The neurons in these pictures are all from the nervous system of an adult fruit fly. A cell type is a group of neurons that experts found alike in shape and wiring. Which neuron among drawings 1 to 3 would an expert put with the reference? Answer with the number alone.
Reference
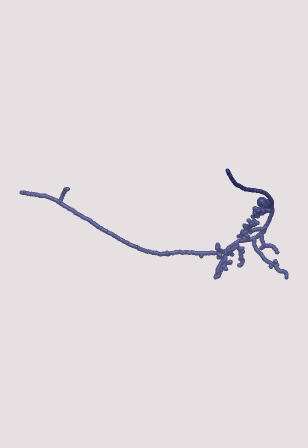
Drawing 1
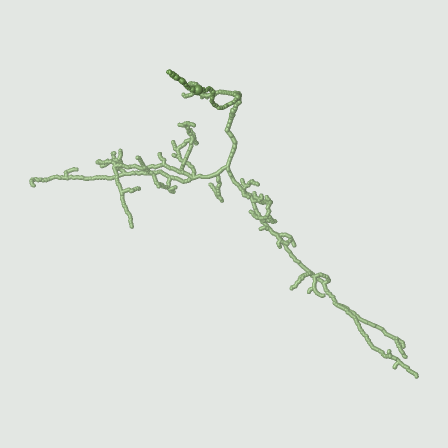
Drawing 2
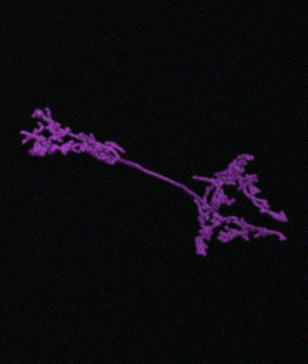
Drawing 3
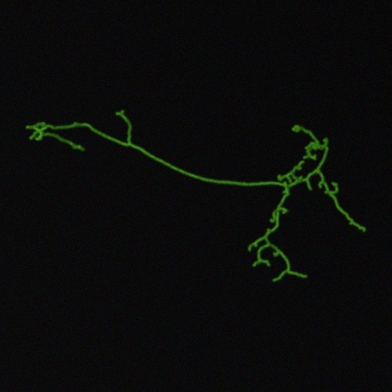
1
